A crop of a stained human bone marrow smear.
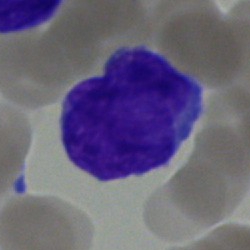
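Blast, the cell in the middle of a stained human bone marrow smear. The nucleus seems to fill nearly the whole cell. Cytoplasm is very scant: at most a thin rim along the right edge. I can make out no nucleoli in the nucleus, and no vacuoles anywhere in the cell.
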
